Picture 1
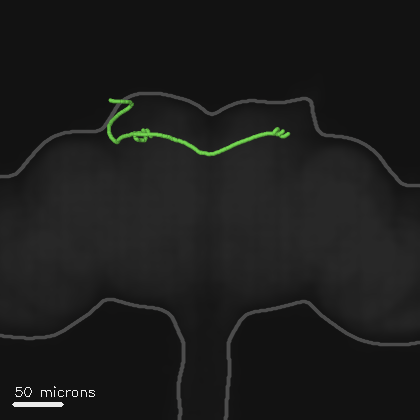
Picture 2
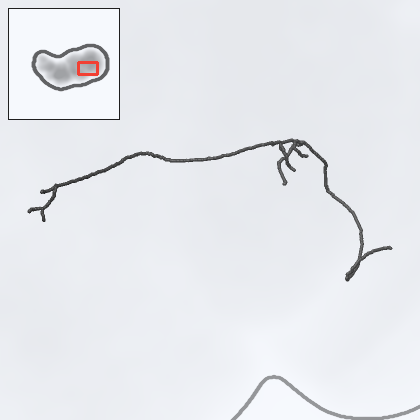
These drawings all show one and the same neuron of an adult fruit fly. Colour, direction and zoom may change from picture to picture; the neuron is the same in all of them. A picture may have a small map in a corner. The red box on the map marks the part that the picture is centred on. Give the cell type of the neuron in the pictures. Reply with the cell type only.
ORN_DL1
